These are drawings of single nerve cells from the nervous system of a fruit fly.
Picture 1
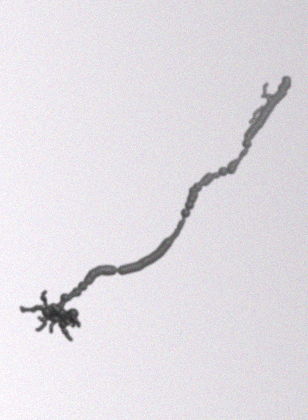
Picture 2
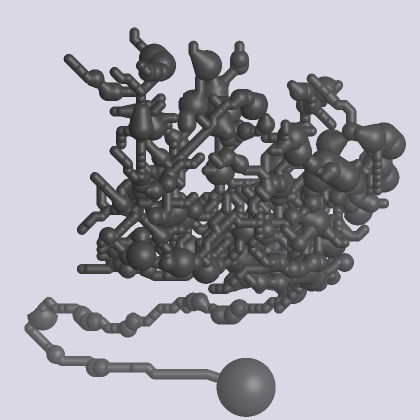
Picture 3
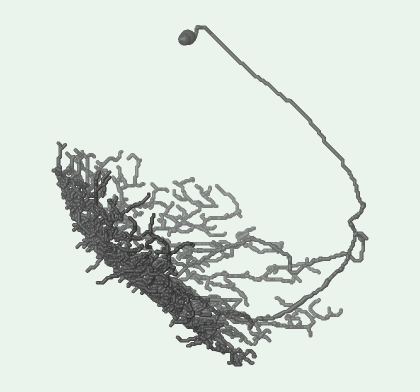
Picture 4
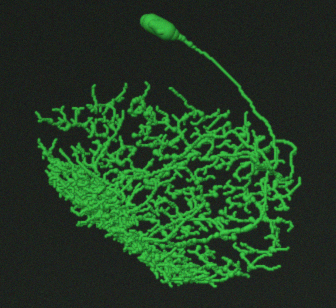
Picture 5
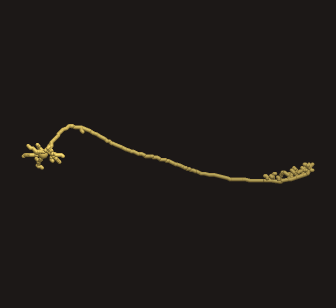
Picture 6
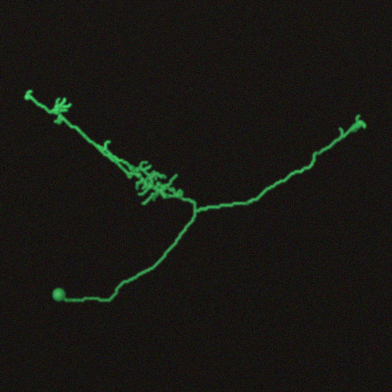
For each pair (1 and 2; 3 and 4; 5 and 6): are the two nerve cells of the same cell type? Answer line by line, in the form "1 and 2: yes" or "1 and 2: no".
1 and 2: no
3 and 4: yes
5 and 6: no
